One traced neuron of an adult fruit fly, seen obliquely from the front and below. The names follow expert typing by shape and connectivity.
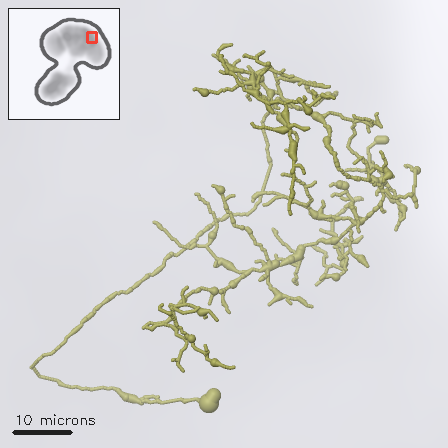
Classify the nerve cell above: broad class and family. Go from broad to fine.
central-brain intrinsic neuron; hemilineage LHp1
